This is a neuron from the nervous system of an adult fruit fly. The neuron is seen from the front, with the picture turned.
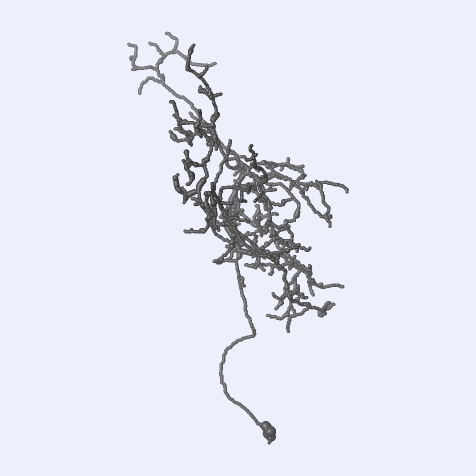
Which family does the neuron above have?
LHAV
